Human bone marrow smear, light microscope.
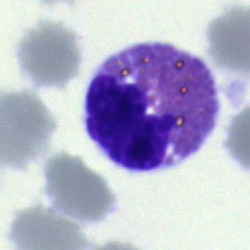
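Eosinophil, centred in a stained human bone marrow smear. Checking in turn: the outline is round and smooth; the nucleus lies off-centre toward the left, with no nucleoli visible; and a few scattered round orange-red granules occupy the upper and right cytoplasm.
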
